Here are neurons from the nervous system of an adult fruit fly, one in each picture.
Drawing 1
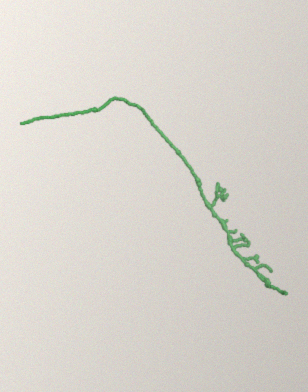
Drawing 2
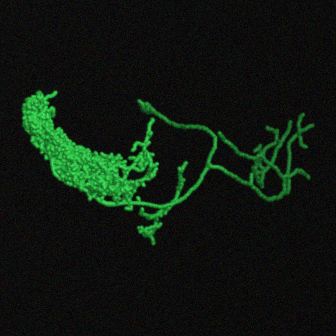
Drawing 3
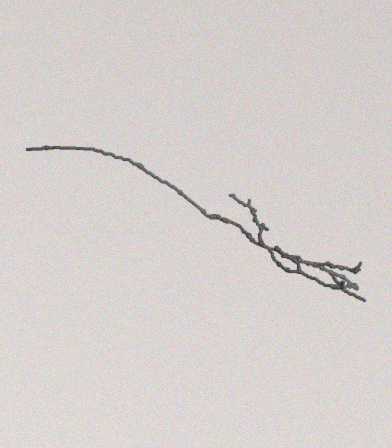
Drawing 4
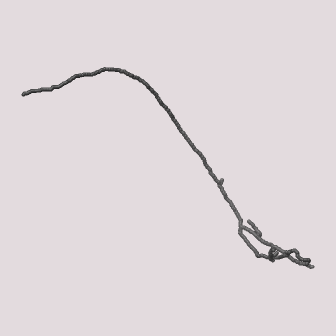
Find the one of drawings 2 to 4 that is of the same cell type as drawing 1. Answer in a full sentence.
Drawing 4 is of the same cell type.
